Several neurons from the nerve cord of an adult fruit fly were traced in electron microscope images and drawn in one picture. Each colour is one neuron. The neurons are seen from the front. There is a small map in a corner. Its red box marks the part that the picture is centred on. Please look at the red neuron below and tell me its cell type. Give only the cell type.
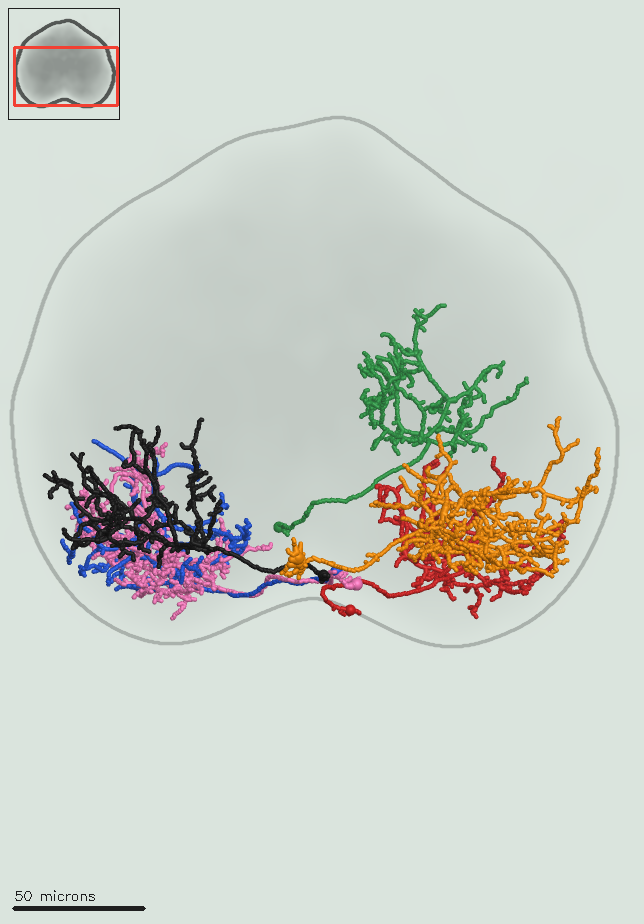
IN13B051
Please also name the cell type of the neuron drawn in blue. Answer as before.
IN13B032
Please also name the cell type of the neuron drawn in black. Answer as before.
IN13B065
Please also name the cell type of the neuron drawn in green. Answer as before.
IN13B062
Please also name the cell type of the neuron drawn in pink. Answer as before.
IN13B018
